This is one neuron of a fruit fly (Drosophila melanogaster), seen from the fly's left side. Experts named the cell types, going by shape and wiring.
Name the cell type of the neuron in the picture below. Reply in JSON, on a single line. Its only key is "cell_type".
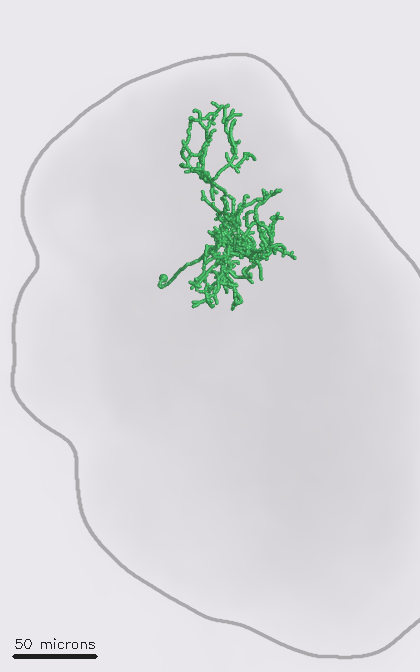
{"cell_type": "AVLP596"}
